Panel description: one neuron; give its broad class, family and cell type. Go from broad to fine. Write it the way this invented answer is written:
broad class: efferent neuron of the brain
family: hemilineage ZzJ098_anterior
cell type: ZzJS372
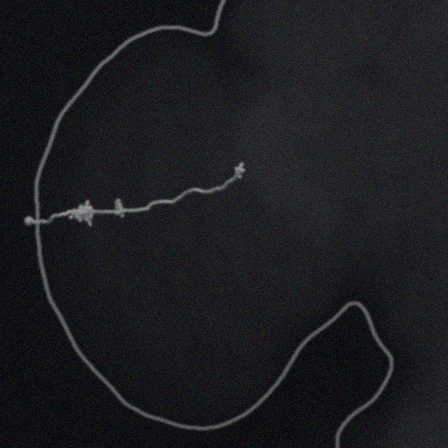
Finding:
broad class: optic-lobe intrinsic neuron
family: Tm
cell type: Tm20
